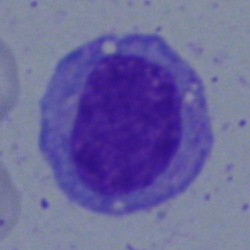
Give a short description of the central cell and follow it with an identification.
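First, the chromatin: finely granular and deep purple. Second, the cytoplasm forms a moderate band around the nucleus on every side. Third, that cytoplasm is stained blue. Fourth, a few small clear vacuoles sit in it near the cell edge. The cell is a monocyte.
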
